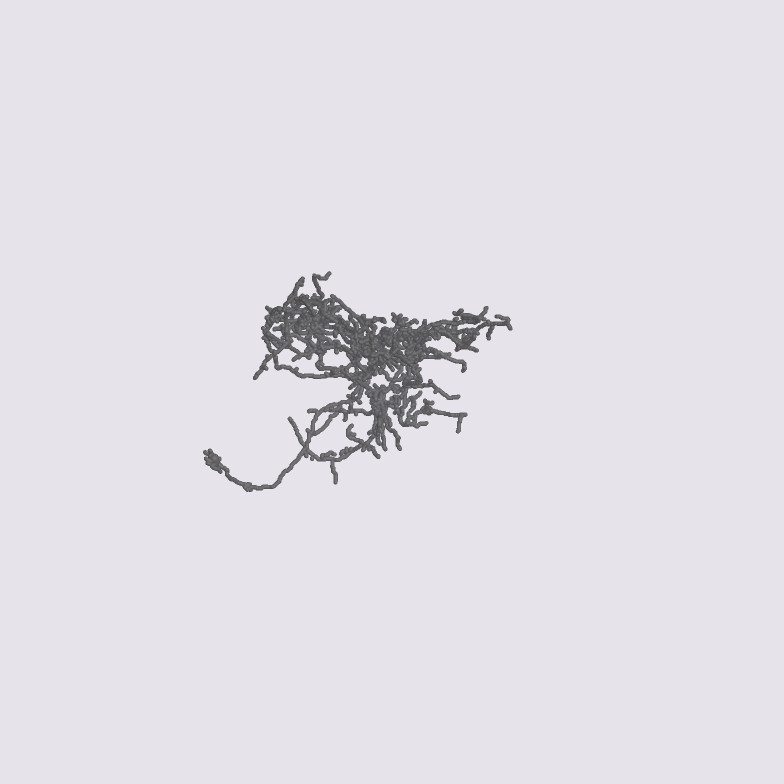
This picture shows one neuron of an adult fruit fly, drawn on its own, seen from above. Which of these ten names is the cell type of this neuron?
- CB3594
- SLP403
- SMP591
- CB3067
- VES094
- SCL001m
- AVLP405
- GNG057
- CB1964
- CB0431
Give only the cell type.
GNG057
